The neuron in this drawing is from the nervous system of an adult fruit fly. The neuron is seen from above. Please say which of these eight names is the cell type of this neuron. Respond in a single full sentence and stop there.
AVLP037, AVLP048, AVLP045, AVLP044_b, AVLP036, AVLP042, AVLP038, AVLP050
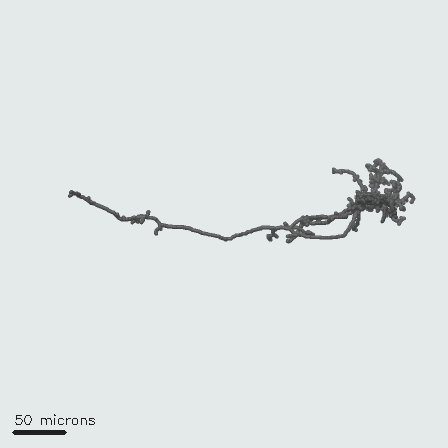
What this neuron is, by cell type, is AVLP048.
